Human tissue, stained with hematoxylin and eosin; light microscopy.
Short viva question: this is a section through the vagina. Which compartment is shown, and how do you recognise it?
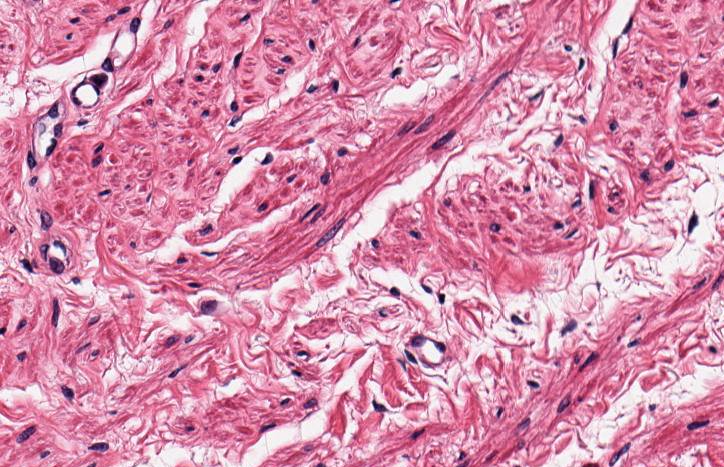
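This is smooth muscle. Look how the field breaks into bundles cut in different planes, with loose fibrous stroma between them.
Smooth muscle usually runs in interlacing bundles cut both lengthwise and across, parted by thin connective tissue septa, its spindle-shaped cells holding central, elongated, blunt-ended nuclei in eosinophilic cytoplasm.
In the lengthwise-cut bundles the nuclei are exactly that: elongated and blunt-ended within eosinophilic cytoplasm. Upper left and upper centre, the bundles are cut across and show small rounded nuclei in pink cytoplasm. Between bundles lies loose, wavy pink collagen with sparse spindle-shaped nuclei.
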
